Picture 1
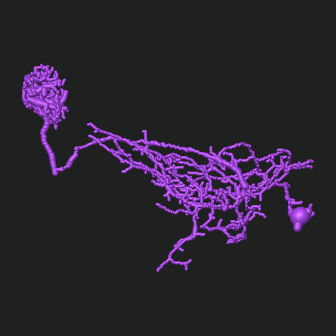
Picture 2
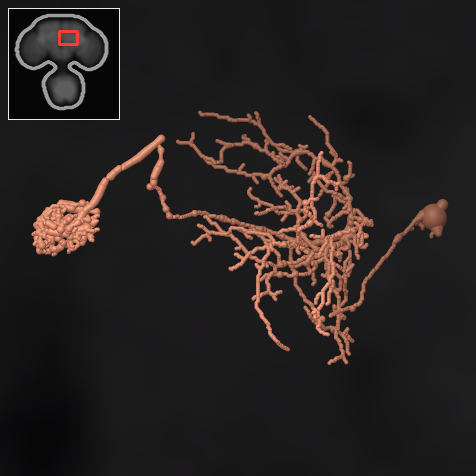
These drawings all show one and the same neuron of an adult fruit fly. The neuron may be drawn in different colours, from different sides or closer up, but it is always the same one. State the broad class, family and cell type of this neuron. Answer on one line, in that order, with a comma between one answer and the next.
central-brain intrinsic neuron, class CX, LNO1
